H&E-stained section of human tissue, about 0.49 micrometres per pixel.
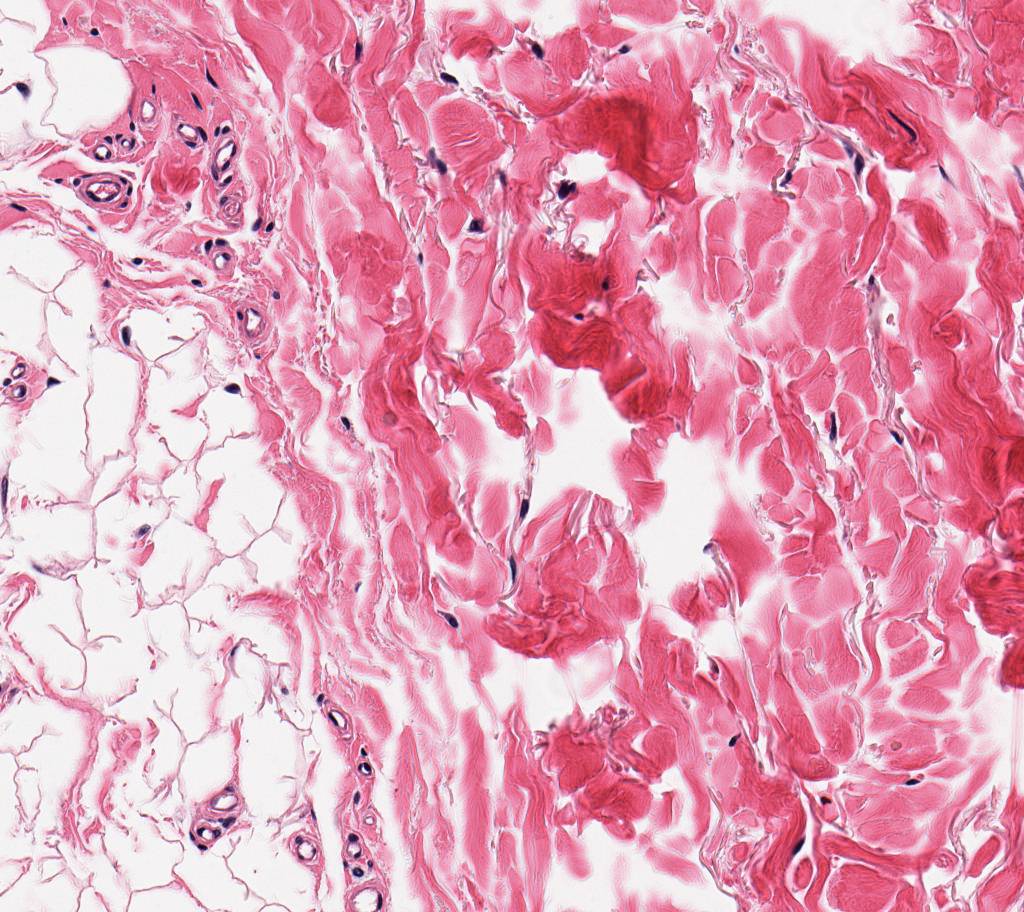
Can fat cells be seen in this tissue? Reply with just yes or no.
Yes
